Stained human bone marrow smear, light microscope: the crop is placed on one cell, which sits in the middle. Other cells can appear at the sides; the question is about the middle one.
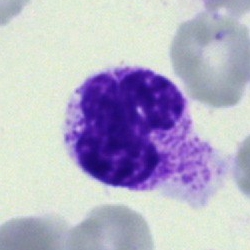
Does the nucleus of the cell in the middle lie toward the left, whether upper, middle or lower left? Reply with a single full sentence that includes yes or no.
Yes, its nucleus sits toward the left side of the cell.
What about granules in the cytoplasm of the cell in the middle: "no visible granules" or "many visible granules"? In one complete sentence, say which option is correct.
The cytoplasm of the cell carries many visible granules.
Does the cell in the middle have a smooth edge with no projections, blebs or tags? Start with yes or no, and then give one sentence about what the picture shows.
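No. The cell outline bulges outward at the lower right into a paler cytoplasmic extension.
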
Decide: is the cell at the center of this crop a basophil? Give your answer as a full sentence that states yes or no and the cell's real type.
No, the cell sitting in the centre of the crop is a segmented neutrophil, not a basophil.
